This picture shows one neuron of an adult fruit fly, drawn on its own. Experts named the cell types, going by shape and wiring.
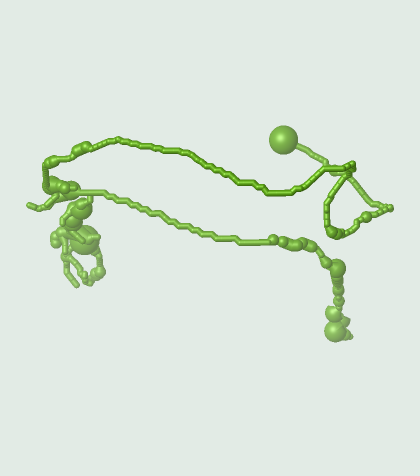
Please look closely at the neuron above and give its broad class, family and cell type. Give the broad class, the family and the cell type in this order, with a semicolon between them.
optic-lobe intrinsic neuron; T; T4c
